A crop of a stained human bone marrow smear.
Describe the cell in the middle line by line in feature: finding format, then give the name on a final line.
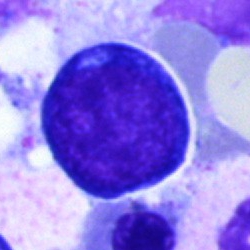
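Cytoplasm: only a very thin rim around the nucleus
Rim colour: deep blue at the cell edge
Granules: none seen
Vacuoles: none seen
Identification: proerythroblast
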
